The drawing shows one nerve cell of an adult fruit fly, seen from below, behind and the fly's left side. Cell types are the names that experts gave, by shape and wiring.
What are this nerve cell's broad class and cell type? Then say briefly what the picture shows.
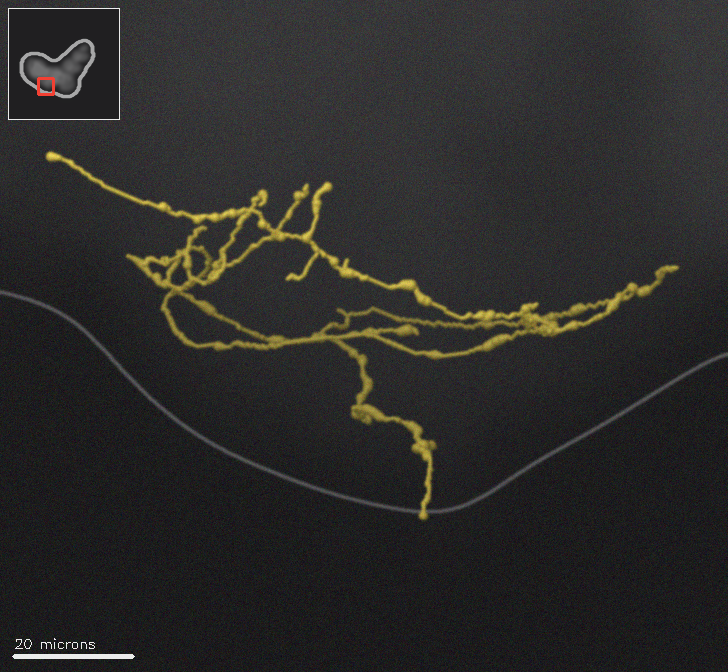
It is a sensory neuron entering the brain. It is of cell type GNG654. From left to right in the picture it spans about 110 microns. As drawn here it is wider than it is tall.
